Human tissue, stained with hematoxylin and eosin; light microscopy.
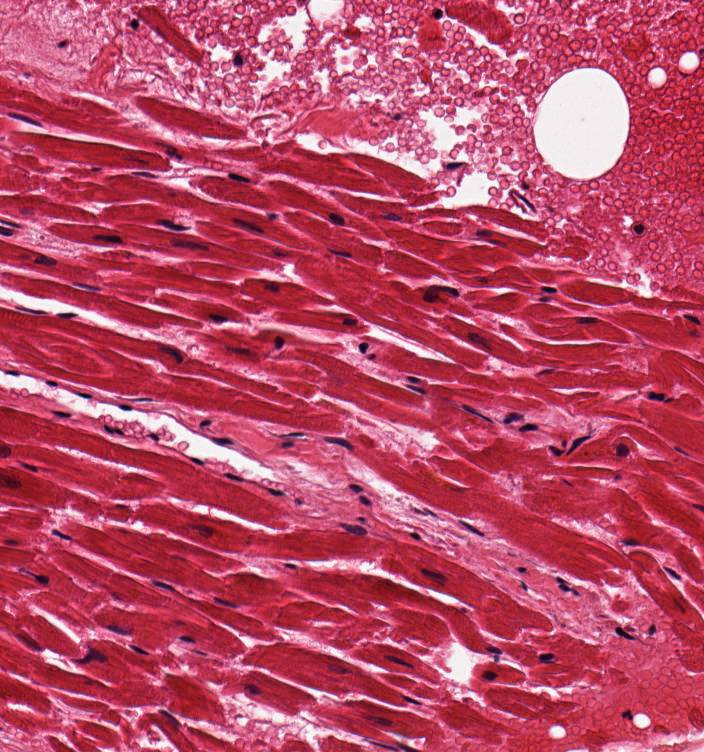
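Left ventricle of the heart: closely packed muscle fibres fill most of the field, with a mass of red blood cells along the top edge and upper right. The fibres run roughly parallel, slanting from upper left toward lower right, and some branch to join neighbouring fibres. Thin, pale pink strands of loose connective tissue lie between the fibres, widest in a band across the centre and right.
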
